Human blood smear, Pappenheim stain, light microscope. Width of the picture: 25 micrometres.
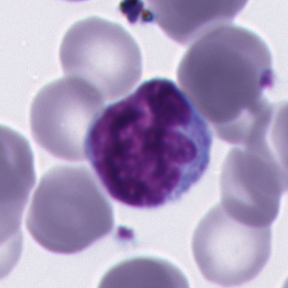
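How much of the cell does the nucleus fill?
Most of it; a cleft cuts in from the right, and the cytoplasm is a narrow rim, widest on that side.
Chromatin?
Dark purple, coarsely clumped.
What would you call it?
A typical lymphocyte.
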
